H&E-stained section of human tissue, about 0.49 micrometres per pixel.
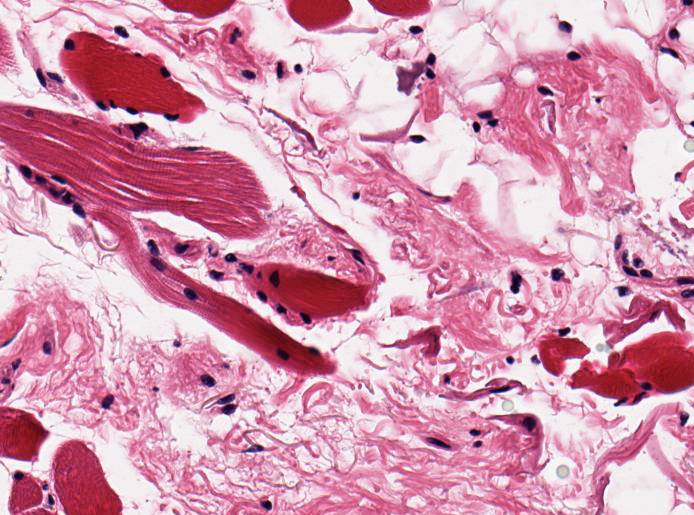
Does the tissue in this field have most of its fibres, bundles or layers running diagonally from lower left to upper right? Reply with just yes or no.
No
